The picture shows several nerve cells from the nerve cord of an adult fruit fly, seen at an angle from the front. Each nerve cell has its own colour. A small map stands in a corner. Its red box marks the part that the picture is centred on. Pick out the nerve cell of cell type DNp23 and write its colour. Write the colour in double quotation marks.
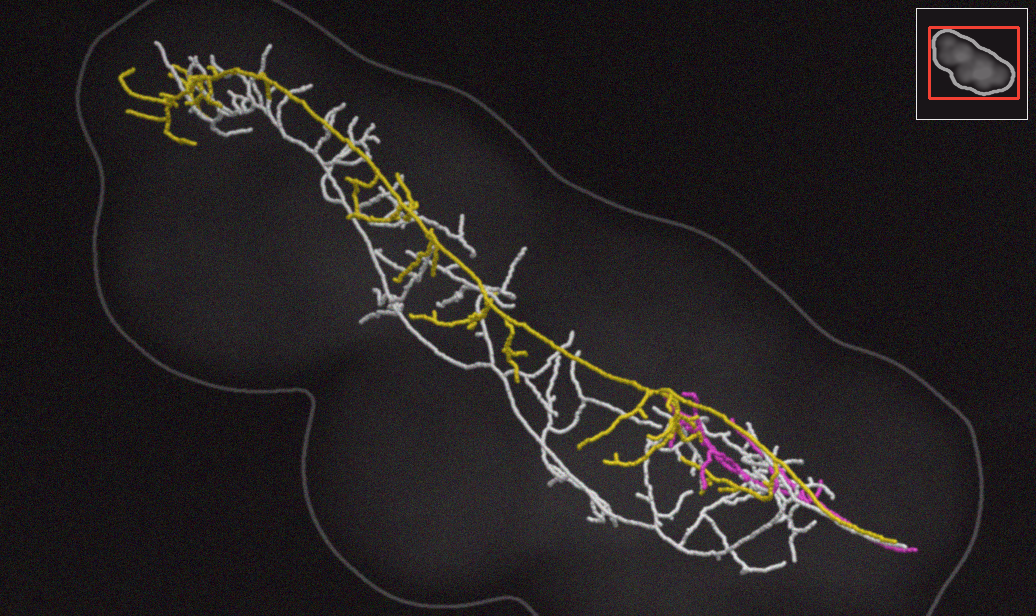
"magenta"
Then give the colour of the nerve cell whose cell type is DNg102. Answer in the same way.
"white"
